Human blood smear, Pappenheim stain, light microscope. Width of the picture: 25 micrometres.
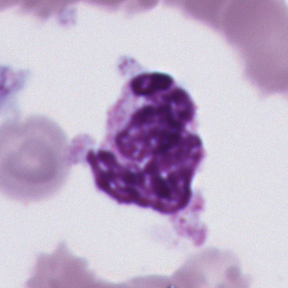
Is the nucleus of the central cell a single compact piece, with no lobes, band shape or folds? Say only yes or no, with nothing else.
No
